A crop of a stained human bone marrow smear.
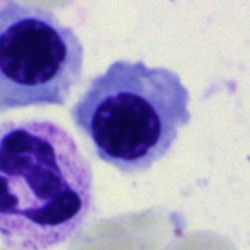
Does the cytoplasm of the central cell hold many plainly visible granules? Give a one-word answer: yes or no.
No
